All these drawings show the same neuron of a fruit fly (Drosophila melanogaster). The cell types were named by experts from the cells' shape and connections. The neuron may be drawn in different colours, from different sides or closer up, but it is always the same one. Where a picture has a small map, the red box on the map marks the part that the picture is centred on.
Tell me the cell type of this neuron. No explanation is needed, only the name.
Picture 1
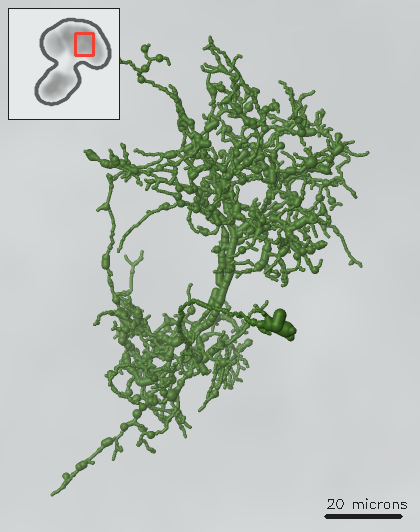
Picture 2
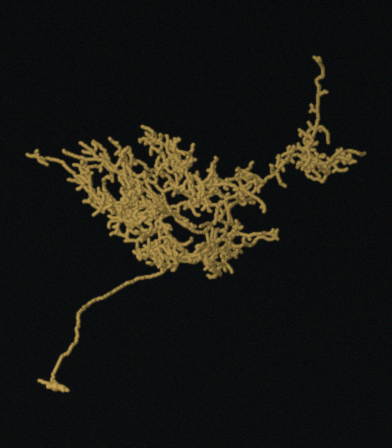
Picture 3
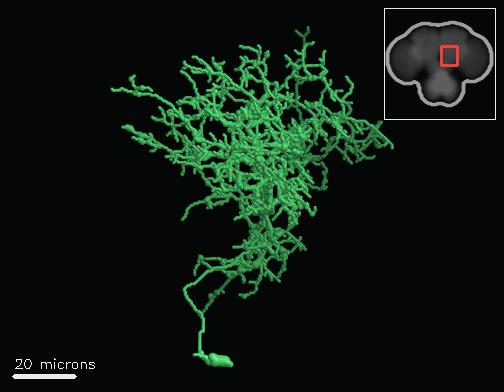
LAL081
